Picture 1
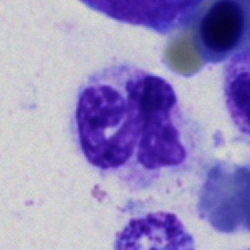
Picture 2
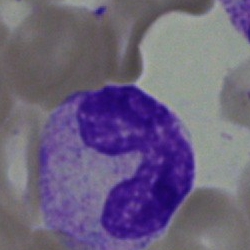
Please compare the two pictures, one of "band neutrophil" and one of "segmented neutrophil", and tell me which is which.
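Picture 1 shows a segmented neutrophil, and picture 2 shows a band neutrophil. In picture 1, see how the chromatin is dark purple and coarsely clumped, and how pale lilac cytoplasm dotted with faint fine pinkish specks lies within a faint, roughly round border. In picture 2, the nucleus is a thick curved band of dense, dark purple chromatin, shaped like a C with its hollow facing left; it lies along the right side, leaving most of the cytoplasm, with its scattered fine lilac granules, on the left.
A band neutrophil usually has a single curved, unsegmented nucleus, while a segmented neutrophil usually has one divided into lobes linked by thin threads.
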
